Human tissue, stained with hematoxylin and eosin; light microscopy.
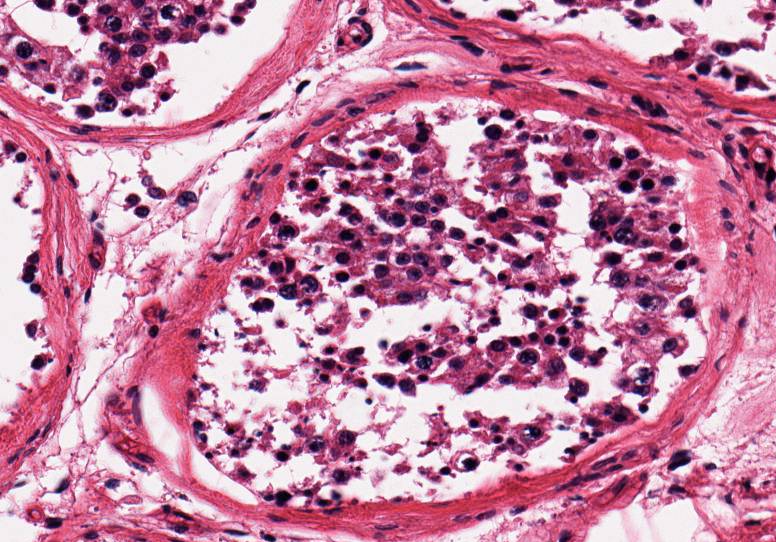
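Testis: a large oval tubule, cut in cross-section, fills the centre, with parts of neighbouring tubules at the top and left edges. Elongated nuclei in the tubule wall lie parallel to its circumference. Inside the central tubule, cells are loosely scattered in irregular clumps, without orderly layering from the wall inward. Most of them are round, with dark round nuclei and pink cytoplasm.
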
